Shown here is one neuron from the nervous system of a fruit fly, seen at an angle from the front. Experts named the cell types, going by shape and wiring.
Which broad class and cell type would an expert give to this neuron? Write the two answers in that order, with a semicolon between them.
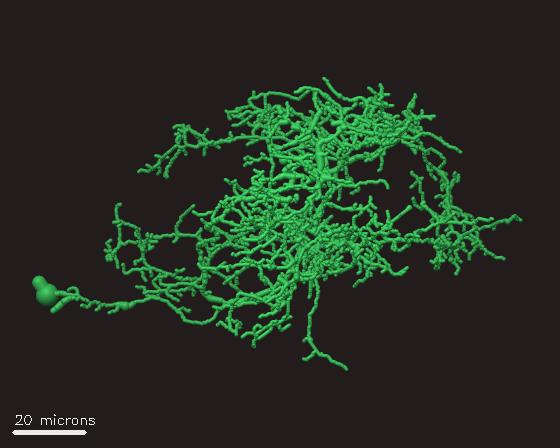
central-brain intrinsic neuron; PVLP150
